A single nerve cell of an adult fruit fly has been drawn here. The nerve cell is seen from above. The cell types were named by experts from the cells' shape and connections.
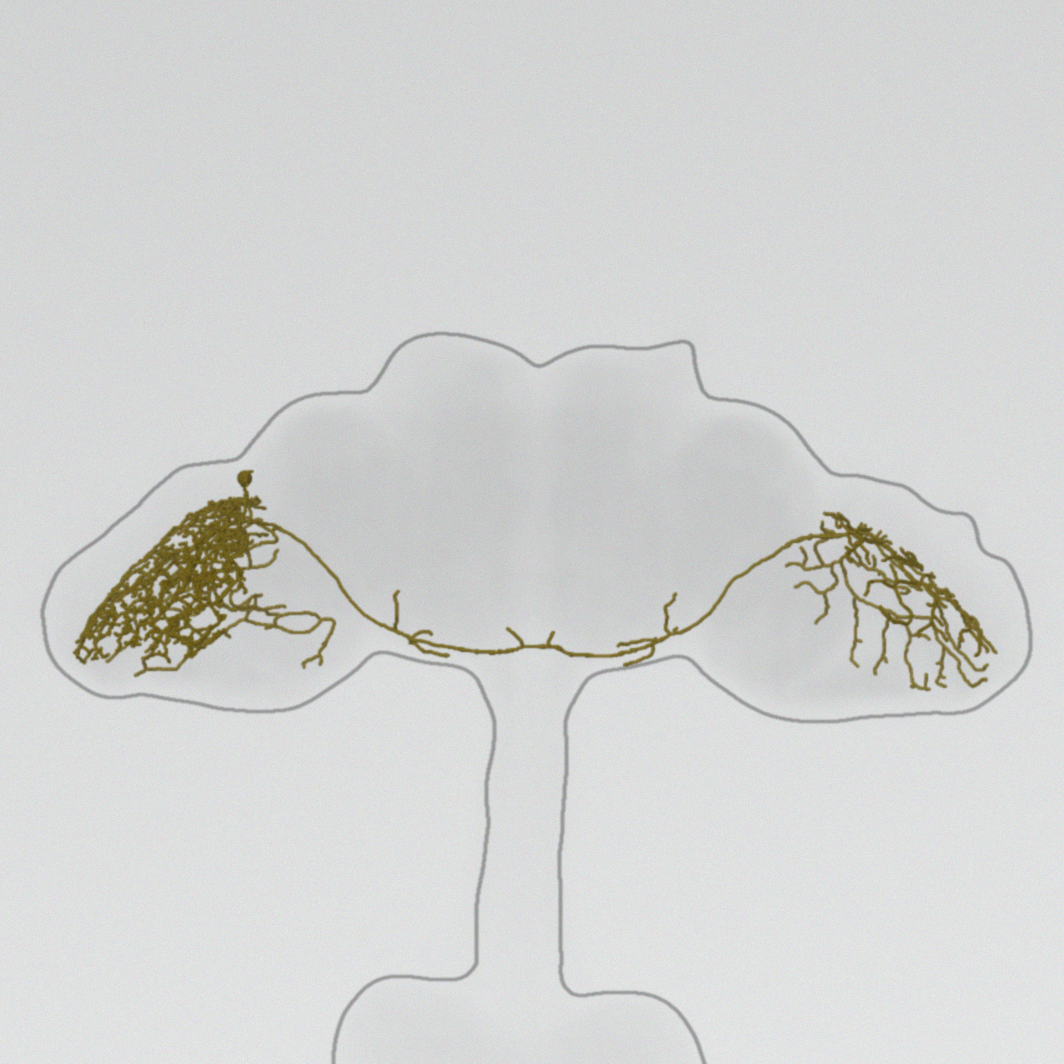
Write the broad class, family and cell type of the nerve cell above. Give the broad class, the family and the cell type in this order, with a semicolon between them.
visual projection neuron; hemilineage VPNl&d1_lateral; MeVPMe2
